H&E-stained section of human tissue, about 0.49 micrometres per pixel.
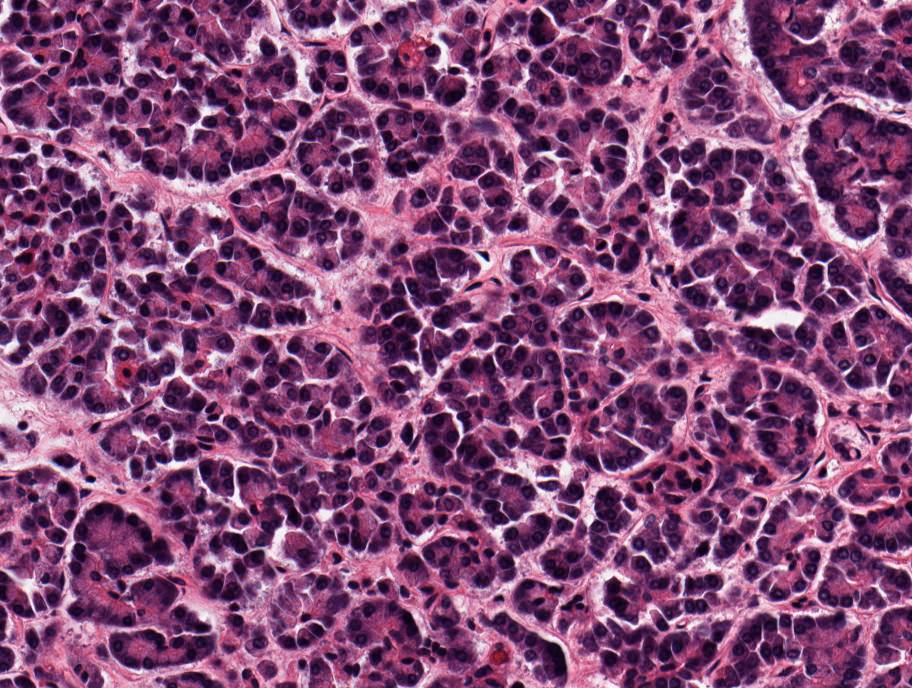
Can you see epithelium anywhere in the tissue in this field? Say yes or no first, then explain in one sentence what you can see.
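Yes. The cells are pyramidal, with their nuclei at the outer, basal side of each unit.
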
